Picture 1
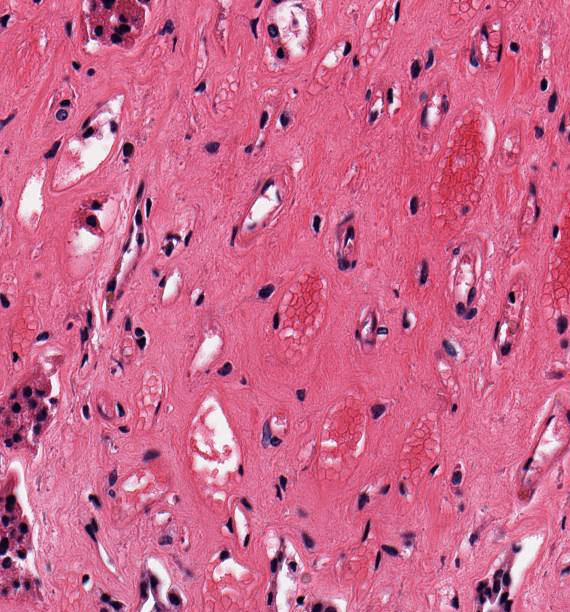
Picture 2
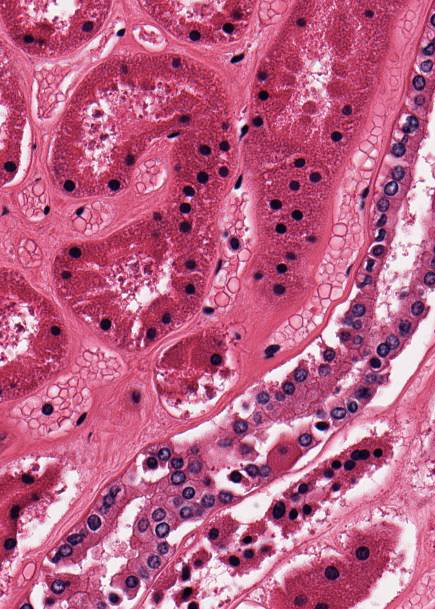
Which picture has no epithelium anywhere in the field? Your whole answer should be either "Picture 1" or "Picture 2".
Picture 1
